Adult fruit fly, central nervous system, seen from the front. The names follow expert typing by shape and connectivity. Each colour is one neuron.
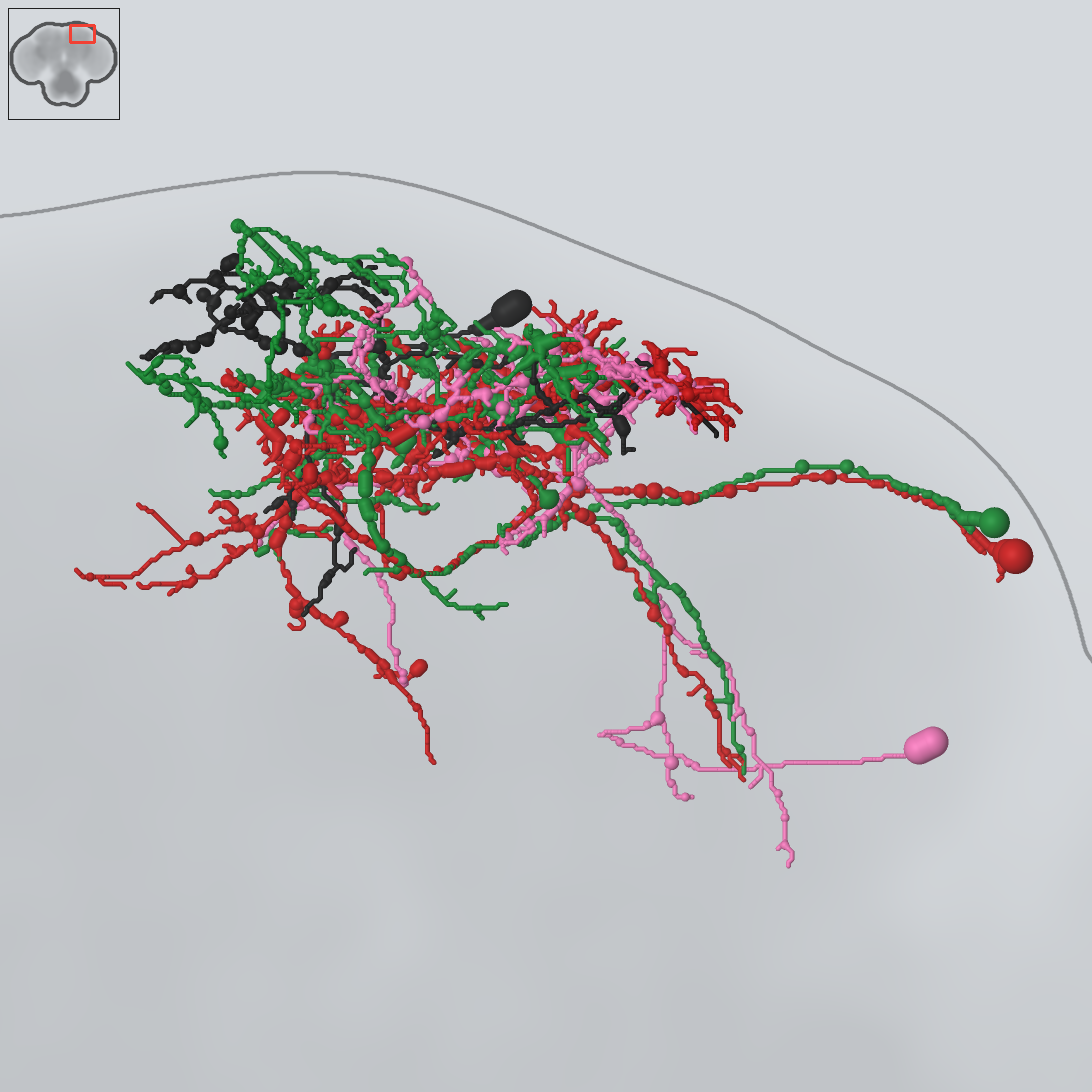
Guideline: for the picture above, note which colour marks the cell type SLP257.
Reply: green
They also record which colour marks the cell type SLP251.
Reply: red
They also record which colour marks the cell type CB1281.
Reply: black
